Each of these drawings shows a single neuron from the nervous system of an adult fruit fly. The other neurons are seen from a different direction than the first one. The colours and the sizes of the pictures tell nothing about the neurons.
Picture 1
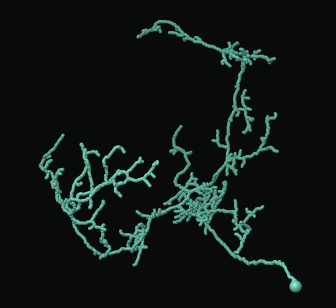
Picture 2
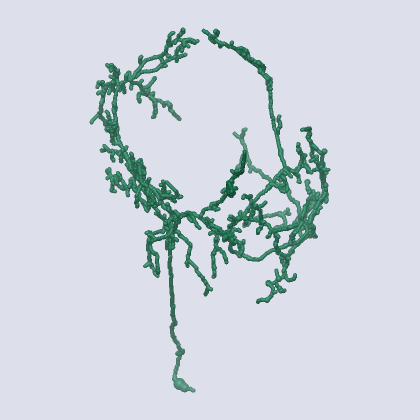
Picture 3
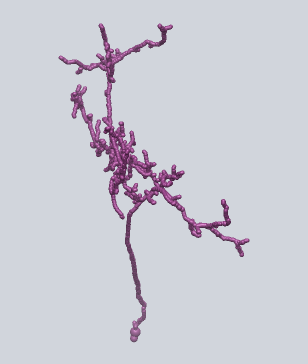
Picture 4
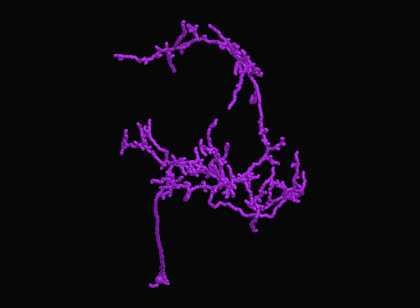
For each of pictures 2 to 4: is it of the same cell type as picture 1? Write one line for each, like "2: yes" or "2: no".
2: yes
3: yes
4: no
